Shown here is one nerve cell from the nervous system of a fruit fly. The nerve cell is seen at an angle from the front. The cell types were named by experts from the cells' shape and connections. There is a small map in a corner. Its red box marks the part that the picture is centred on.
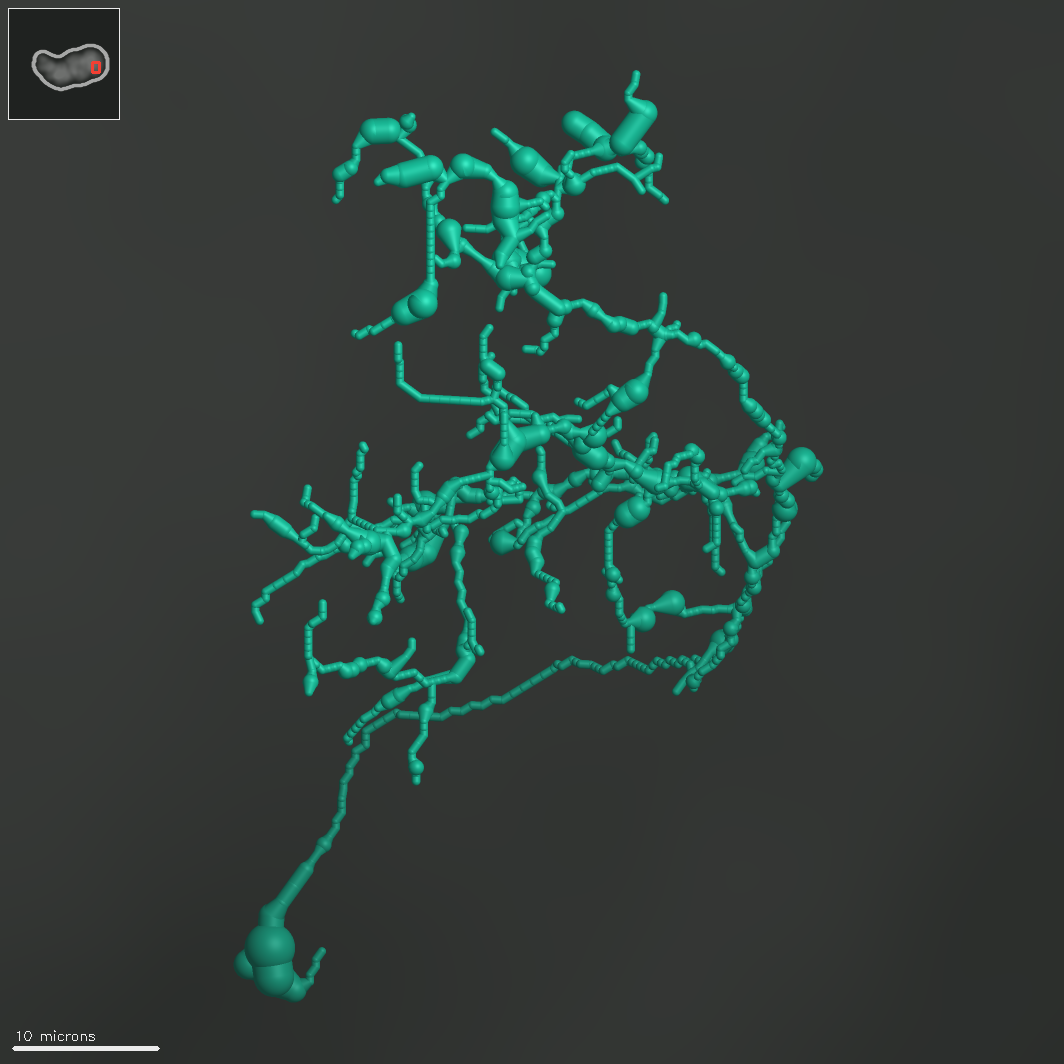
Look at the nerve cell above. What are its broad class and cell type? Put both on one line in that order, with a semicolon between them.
central-brain intrinsic neuron; CB1207_b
